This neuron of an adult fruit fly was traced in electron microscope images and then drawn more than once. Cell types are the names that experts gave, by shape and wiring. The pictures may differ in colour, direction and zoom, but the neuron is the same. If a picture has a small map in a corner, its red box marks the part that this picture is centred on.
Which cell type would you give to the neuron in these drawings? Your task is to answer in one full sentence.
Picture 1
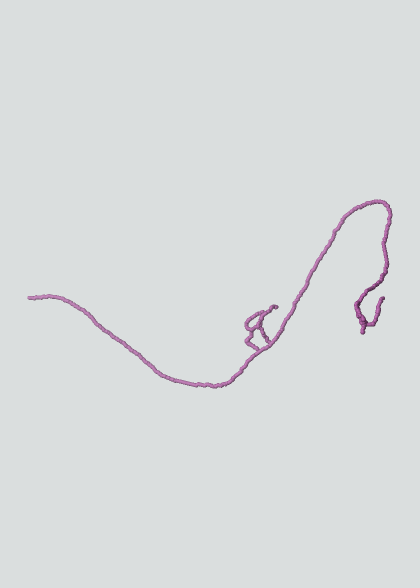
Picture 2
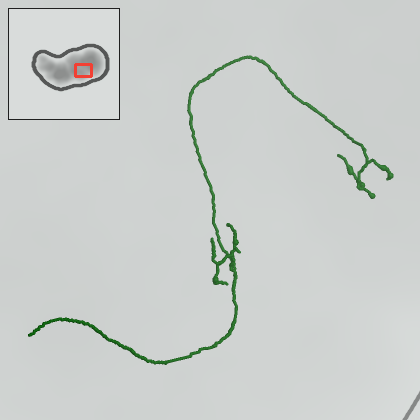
The cell type to which this neuron belongs is ORN_VM2.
